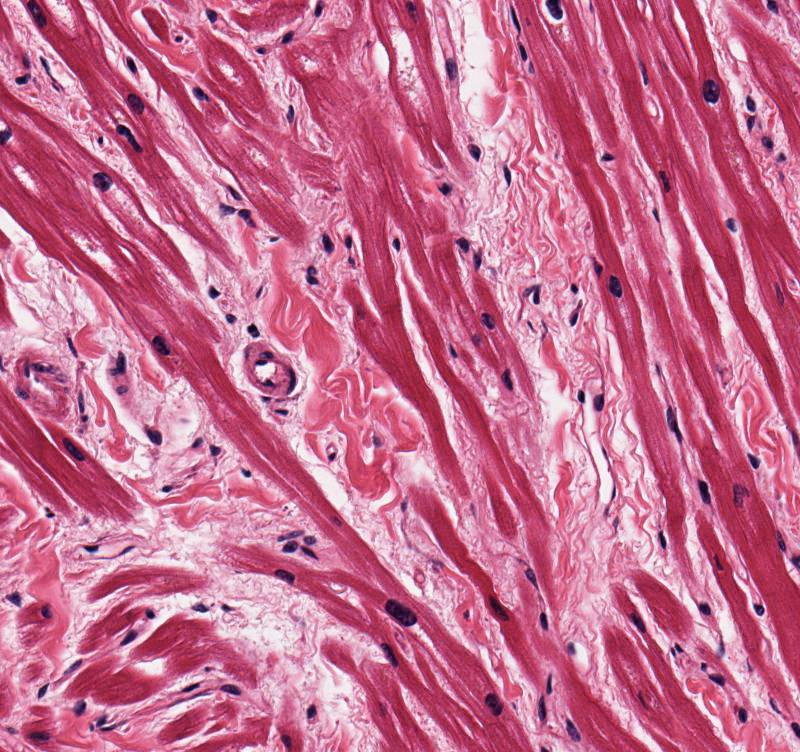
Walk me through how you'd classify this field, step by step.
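Look closely: this is myocardium. Long deep-red muscle fibres run in parallel bundles diagonally, from upper left toward lower right.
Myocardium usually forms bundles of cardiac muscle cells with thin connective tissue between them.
Just left of centre, a small round vessel with a thick wall and narrow lumen lies in that connective tissue.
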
